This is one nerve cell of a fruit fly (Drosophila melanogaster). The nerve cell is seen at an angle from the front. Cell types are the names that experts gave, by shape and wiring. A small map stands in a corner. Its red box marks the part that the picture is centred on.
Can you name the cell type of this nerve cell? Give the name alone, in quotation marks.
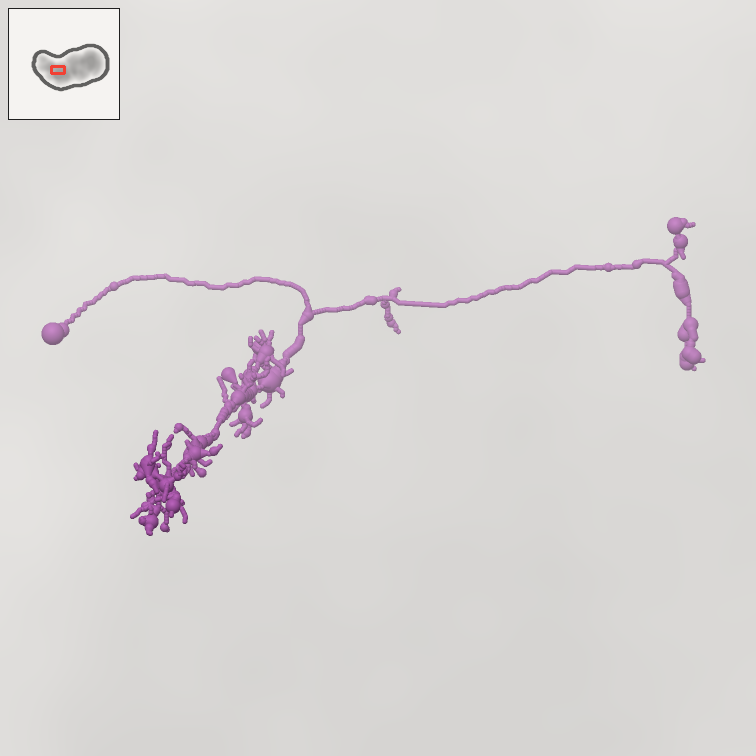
"T2"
